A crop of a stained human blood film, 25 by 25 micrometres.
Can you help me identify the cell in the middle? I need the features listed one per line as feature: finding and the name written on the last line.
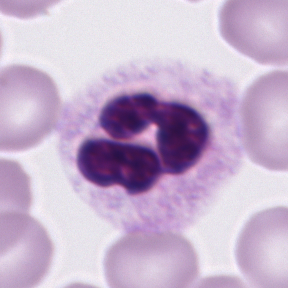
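Nucleus: three lobes, about 12 by 9 micrometres
Lobes: curved around a small pale central gap
Chromatin: dark purple, coarsely clumped
Granules: fine, lilac-pink, throughout cytoplasm
Name: segmented neutrophil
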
